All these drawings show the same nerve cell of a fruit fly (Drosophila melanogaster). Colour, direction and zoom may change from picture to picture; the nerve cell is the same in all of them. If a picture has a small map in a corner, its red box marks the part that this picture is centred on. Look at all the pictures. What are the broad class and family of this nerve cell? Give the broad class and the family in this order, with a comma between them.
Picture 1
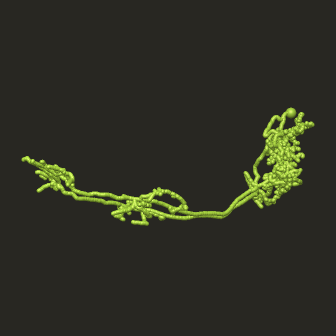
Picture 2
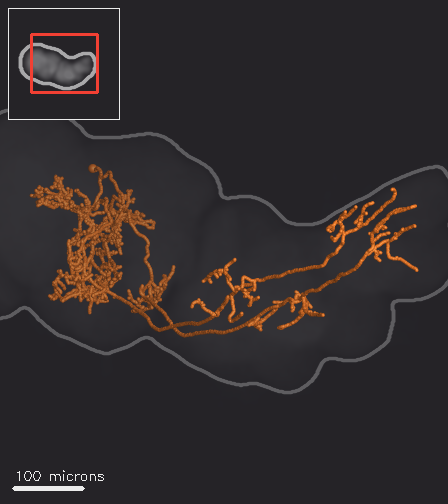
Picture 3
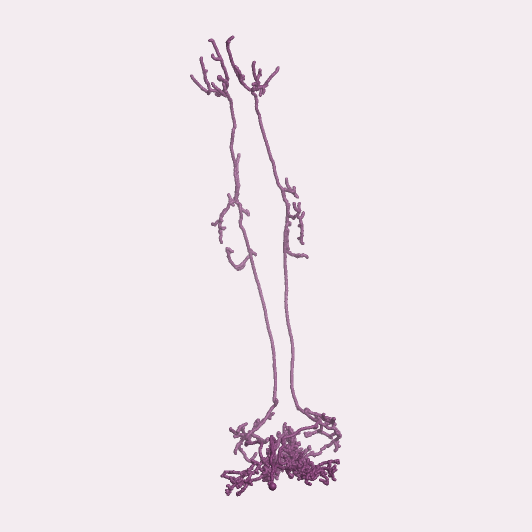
descending neuron, DNpe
